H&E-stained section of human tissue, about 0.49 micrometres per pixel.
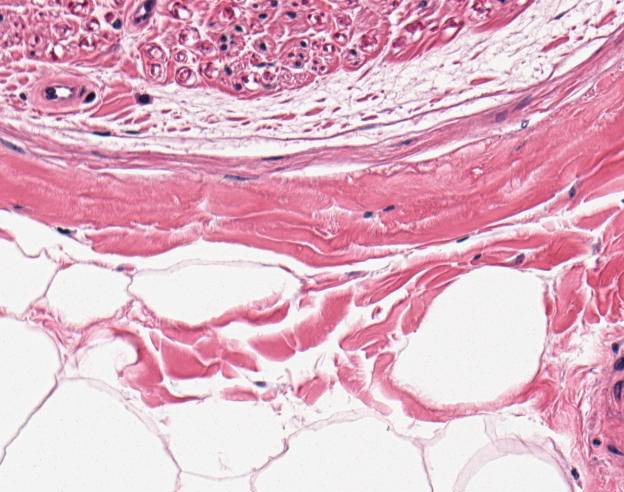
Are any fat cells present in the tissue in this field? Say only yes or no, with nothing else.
Yes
